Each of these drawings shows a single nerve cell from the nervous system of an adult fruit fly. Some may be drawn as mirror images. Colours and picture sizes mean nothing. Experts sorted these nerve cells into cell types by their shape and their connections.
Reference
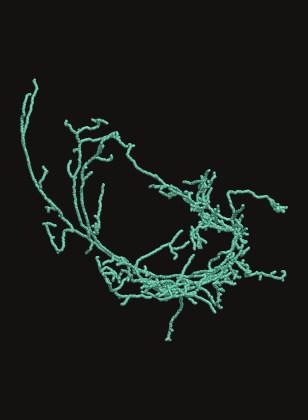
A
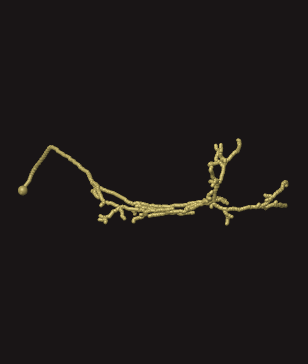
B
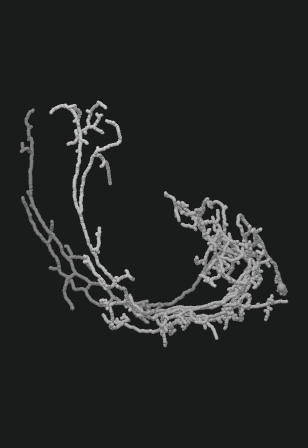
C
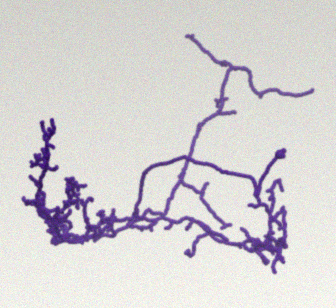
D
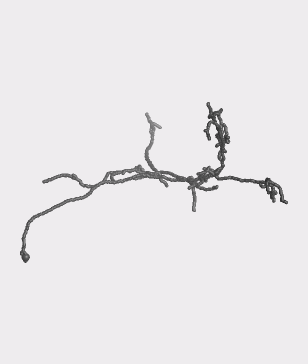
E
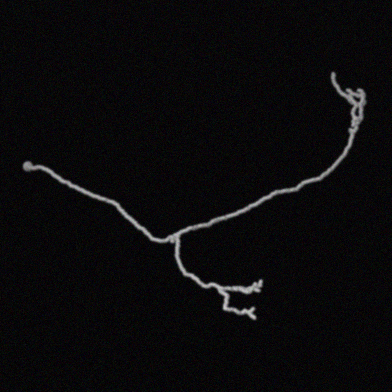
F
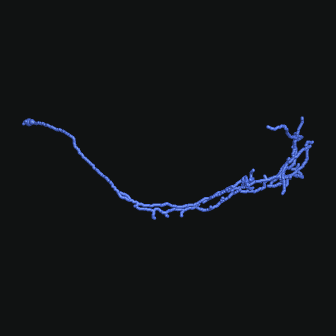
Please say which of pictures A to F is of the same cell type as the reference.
B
